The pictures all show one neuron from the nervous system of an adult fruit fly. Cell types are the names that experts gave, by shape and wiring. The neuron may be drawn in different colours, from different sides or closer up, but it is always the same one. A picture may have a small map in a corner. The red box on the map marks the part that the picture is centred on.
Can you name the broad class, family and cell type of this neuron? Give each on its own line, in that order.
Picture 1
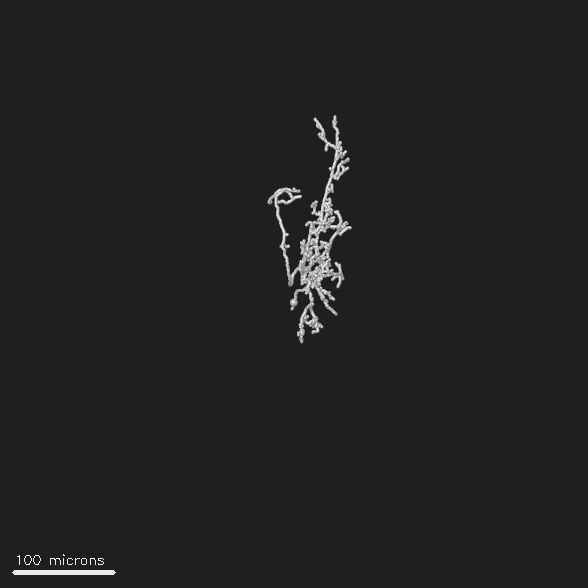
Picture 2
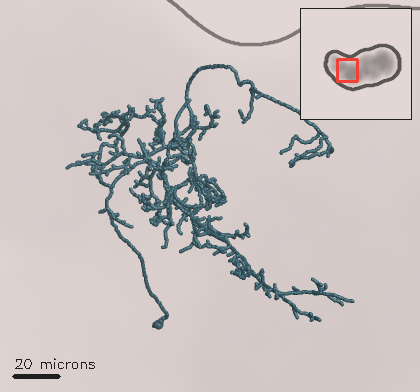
nerve-cord intrinsic neuron
hemilineage 06A
IN06A046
